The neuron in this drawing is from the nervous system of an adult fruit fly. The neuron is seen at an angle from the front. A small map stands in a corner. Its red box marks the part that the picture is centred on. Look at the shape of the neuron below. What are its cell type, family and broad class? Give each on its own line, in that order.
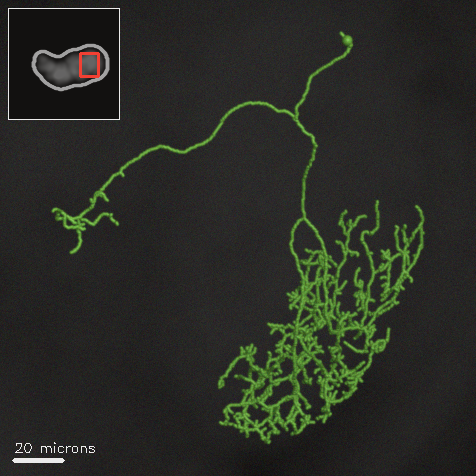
LC35a
hemilineage LHl4_posterior
visual projection neuron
